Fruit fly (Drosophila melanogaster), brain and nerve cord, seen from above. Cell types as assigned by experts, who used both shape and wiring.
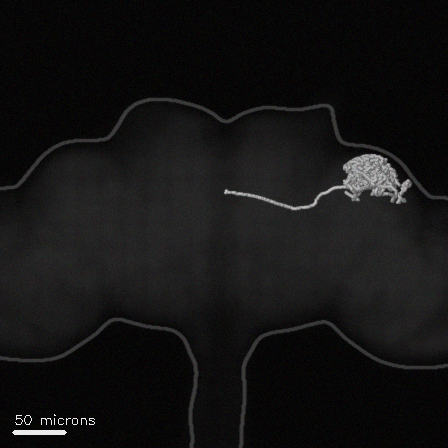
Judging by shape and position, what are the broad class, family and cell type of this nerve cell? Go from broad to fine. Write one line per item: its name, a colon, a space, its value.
broad class: central-brain intrinsic neuron
family: hemilineage VLPl&p2_lateral
cell type: AVLP103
